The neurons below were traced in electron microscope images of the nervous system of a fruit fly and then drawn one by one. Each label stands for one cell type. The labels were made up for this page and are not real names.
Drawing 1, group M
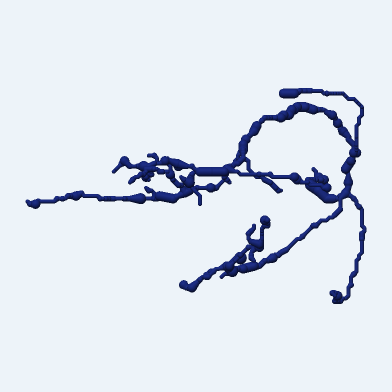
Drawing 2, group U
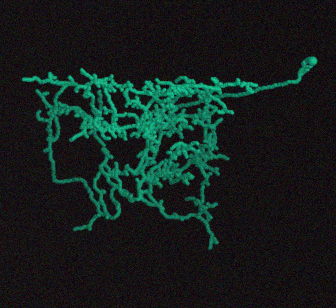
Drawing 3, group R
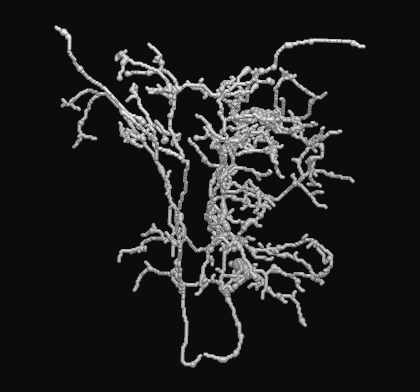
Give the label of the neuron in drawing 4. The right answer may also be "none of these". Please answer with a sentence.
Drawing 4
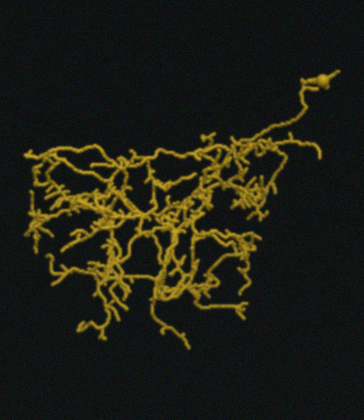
It belongs to group U.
